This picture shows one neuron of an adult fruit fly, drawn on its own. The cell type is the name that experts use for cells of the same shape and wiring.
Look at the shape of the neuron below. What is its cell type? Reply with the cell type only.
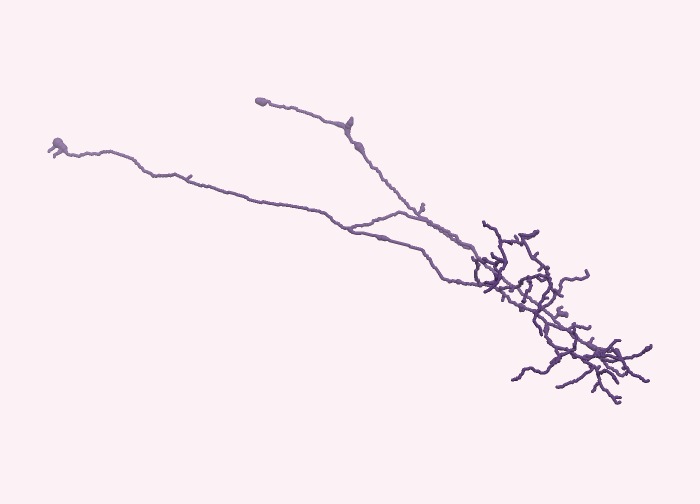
IN21A093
